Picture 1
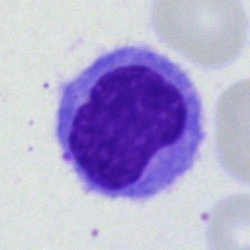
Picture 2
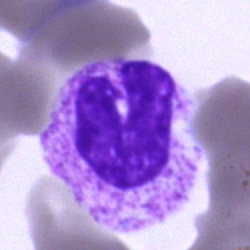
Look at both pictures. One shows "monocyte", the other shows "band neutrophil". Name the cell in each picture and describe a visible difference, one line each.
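Picture 1 is a monocyte. The cytoplasm shows no distinct granules.
Picture 2 is a band neutrophil. Purple granules are scattered throughout the cytoplasm.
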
